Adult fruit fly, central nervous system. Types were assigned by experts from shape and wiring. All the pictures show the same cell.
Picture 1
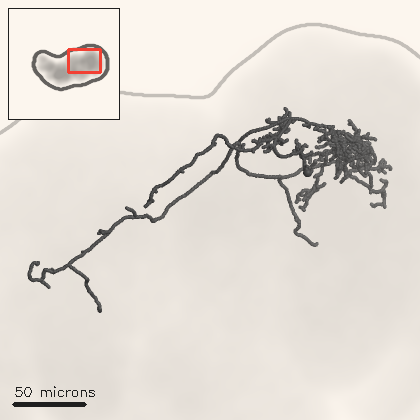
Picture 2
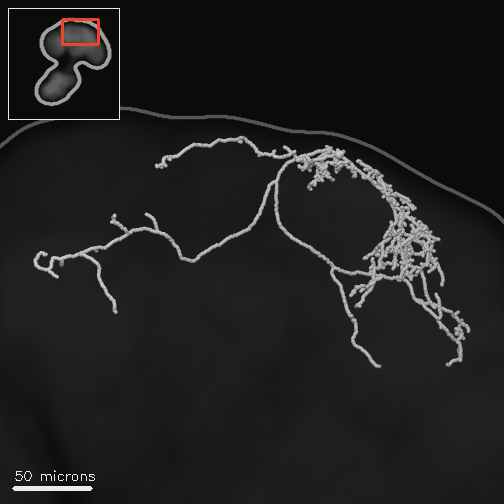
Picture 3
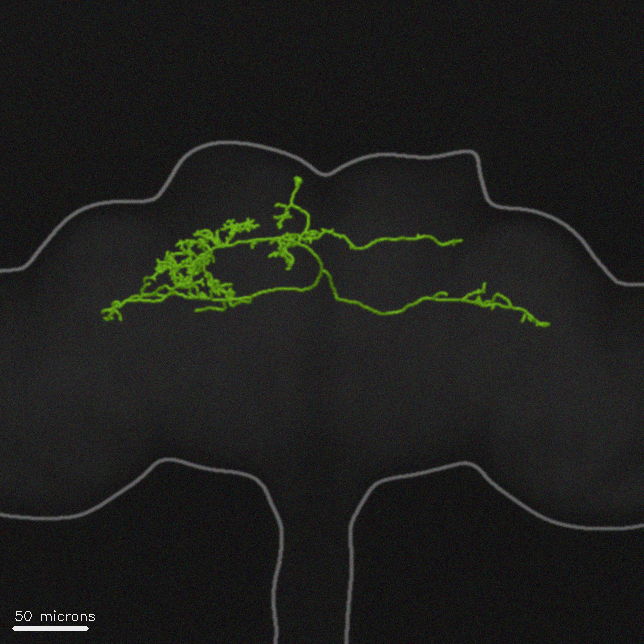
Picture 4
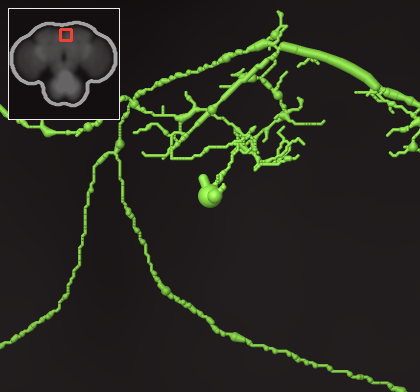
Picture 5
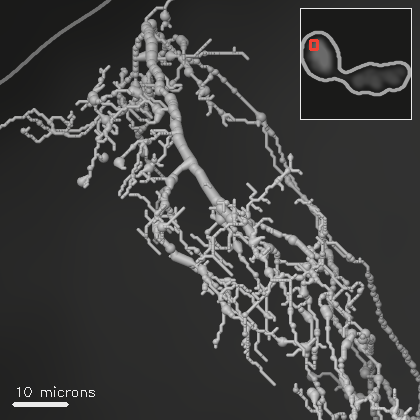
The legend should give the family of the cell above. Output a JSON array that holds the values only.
["hemilineage SMPad1"]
